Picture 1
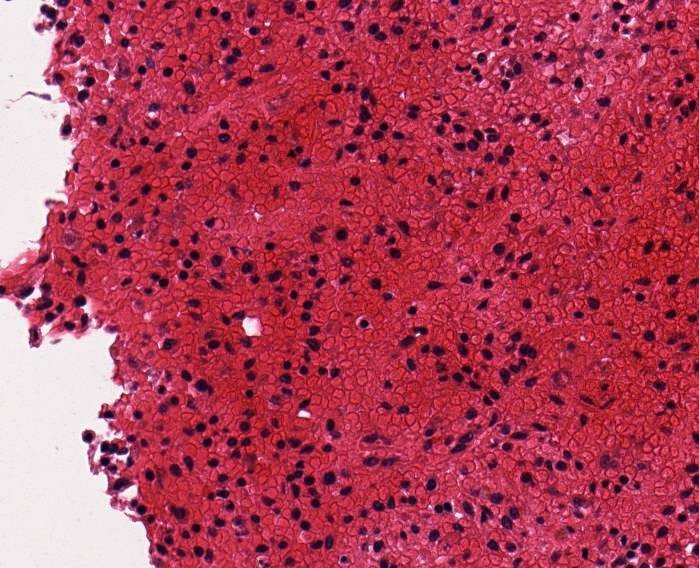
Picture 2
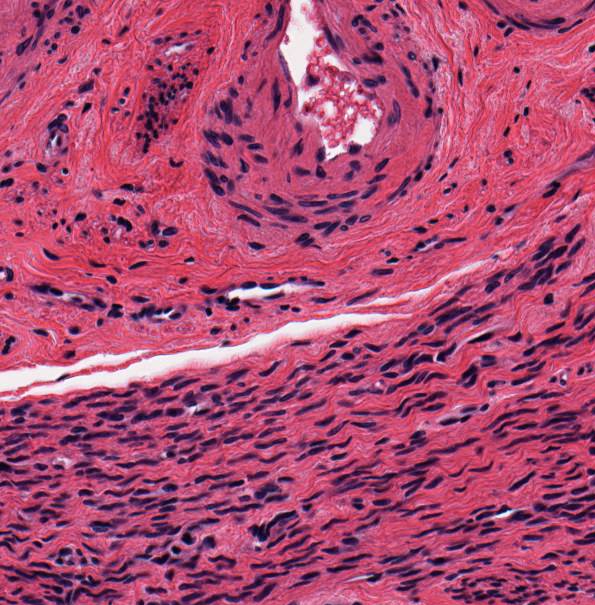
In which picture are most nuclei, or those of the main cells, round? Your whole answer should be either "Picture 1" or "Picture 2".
Picture 1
